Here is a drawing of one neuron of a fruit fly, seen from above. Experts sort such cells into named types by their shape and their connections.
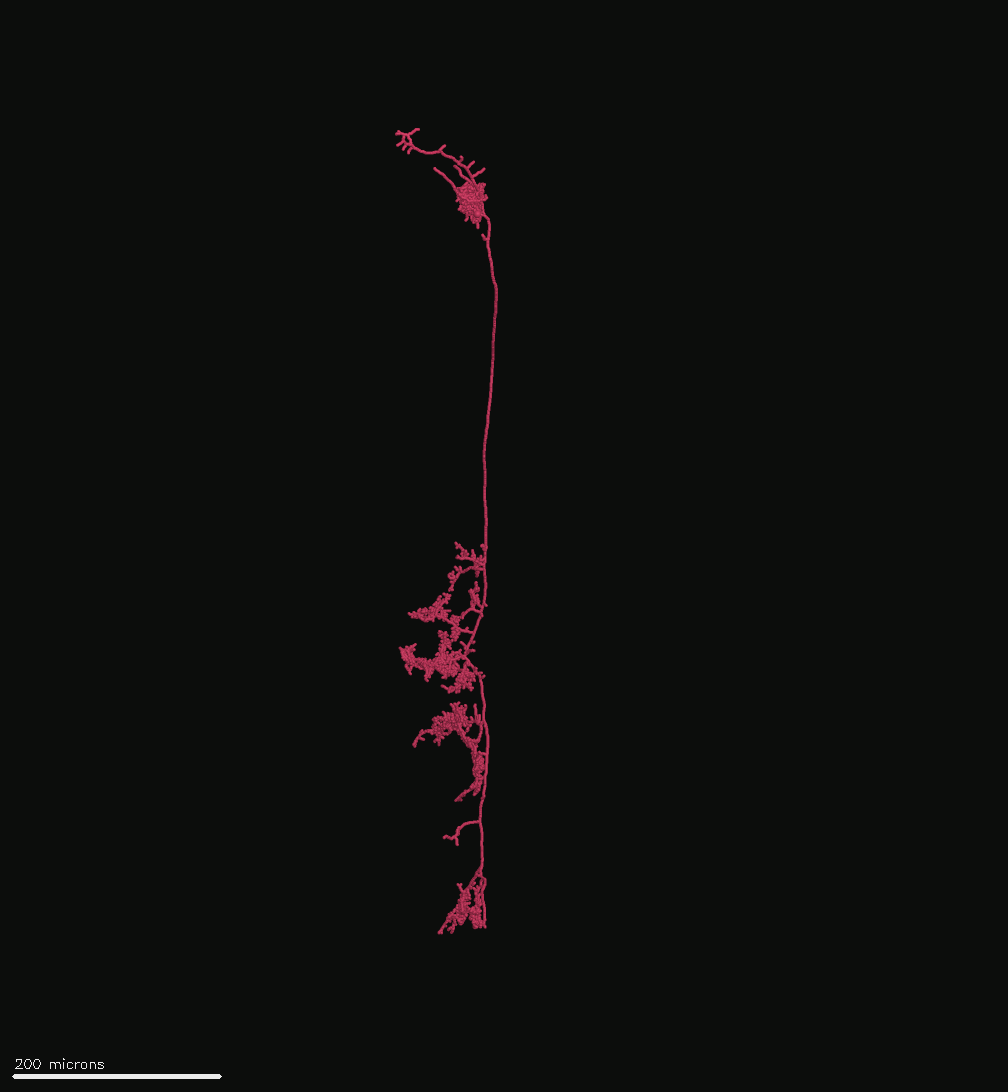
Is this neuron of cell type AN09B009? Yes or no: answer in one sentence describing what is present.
Yes, the neuron belongs in cell type AN09B009.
